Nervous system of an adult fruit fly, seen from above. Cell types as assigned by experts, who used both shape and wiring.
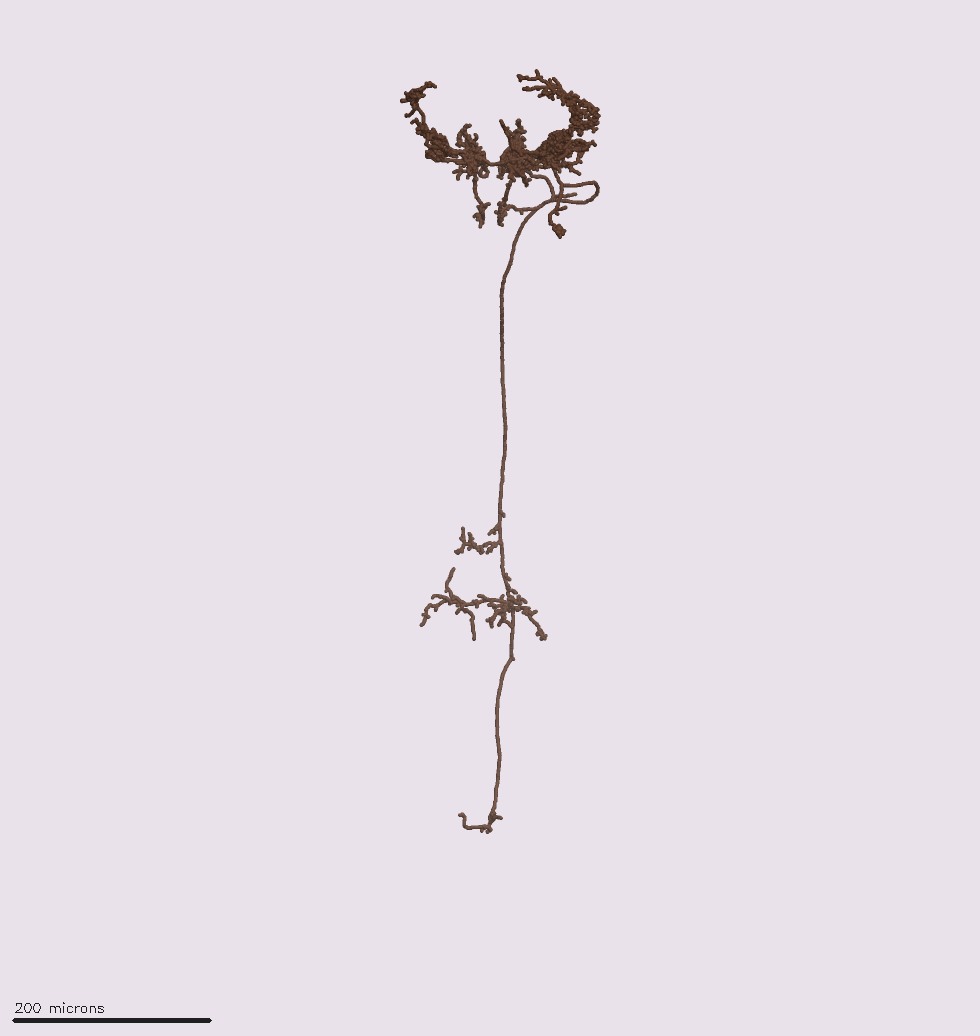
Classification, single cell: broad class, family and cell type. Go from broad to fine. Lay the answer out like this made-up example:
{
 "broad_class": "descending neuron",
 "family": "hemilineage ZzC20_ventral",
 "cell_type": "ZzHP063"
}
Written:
{
 "broad_class": "descending neuron",
 "family": "pIP",
 "cell_type": "pIP10"
}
